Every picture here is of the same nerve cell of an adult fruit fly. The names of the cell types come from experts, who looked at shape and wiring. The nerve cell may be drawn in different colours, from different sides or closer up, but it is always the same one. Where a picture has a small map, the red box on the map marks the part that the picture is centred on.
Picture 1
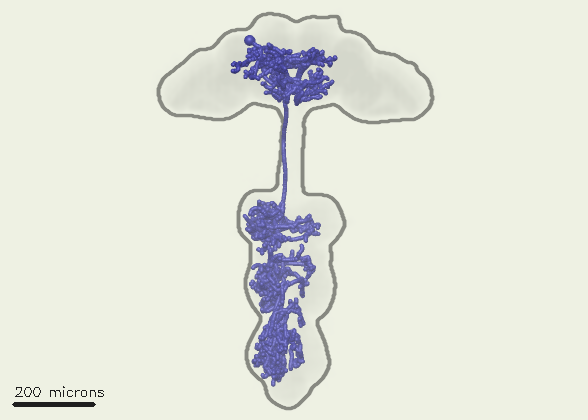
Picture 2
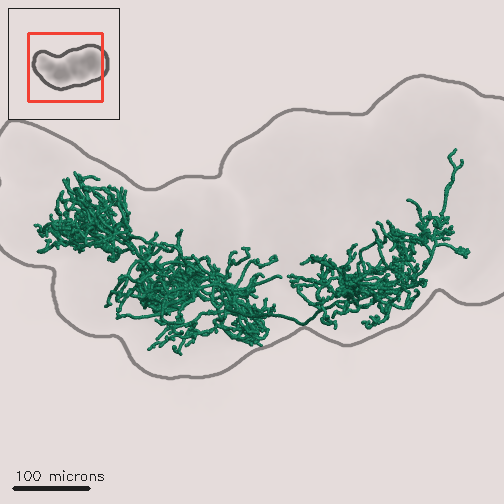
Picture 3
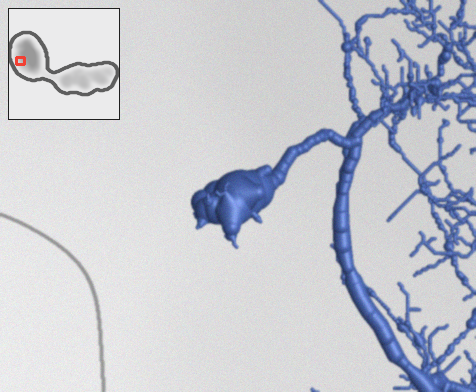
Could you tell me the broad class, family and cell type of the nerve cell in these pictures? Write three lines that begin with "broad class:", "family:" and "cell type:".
broad class: descending neuron
family: DNd
cell type: DNd02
